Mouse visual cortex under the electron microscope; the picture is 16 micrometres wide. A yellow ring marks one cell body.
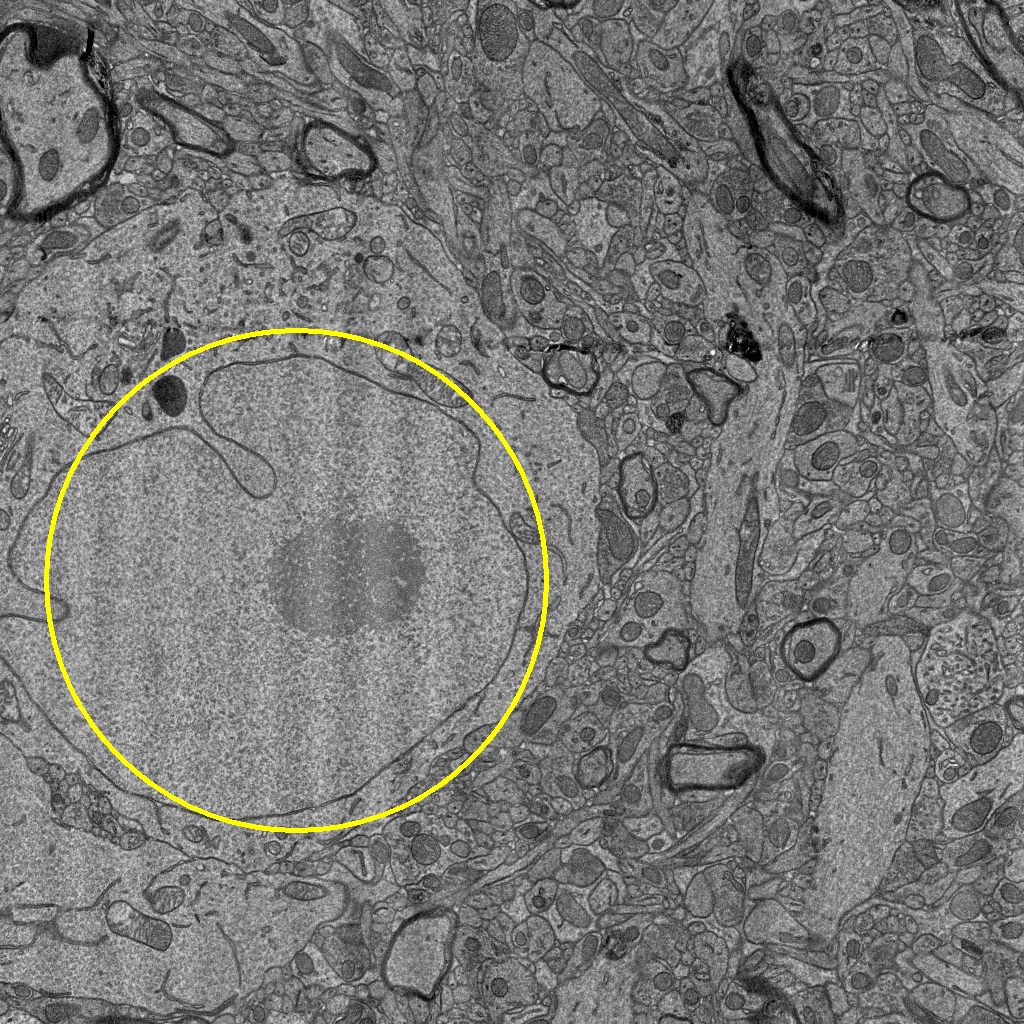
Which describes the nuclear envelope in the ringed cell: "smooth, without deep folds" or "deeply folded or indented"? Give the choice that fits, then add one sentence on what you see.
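Deeply folded or indented. At the upper left the nuclear envelope folds deeply inward as a narrow loop.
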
